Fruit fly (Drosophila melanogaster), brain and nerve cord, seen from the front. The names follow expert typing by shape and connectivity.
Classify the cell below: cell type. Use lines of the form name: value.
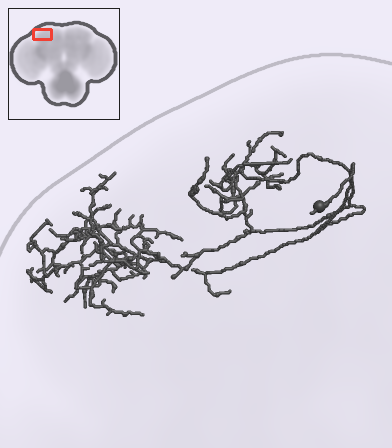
cell type: LHAD3f1_a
